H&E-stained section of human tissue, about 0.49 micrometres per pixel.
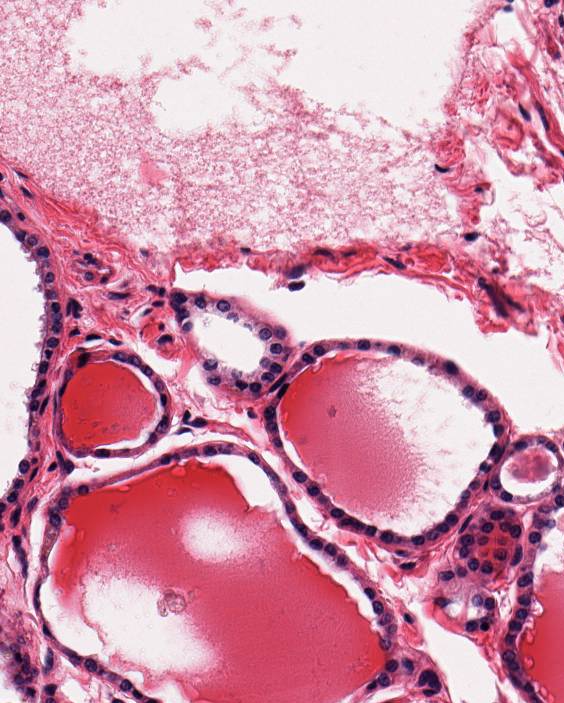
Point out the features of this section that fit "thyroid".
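Looking at this thyroid, the first thing that fits is the lower two-thirds of the field, which is filled with closely packed rounded follicles of varying size.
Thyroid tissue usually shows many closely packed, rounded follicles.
Each follicle here is lined by a single layer of low cuboidal epithelial cells, and their small round dark nuclei sit in one even row.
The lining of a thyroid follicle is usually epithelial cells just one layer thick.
So that lining agrees with the name as well. One more thing I notice is a small follicle near the upper centre whose lumen is largely empty and white.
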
